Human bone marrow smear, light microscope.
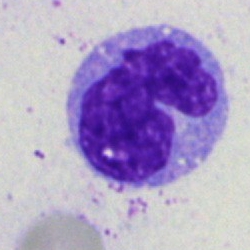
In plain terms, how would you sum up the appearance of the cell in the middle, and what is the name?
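Its nucleus is deeply indented from the right side, which gives it a folded kidney shape. The chromatin is dark purple and coarsely clumped. The cytoplasm is a pale greyish blue and holds a few tiny clear spots. The cell is a monocyte.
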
